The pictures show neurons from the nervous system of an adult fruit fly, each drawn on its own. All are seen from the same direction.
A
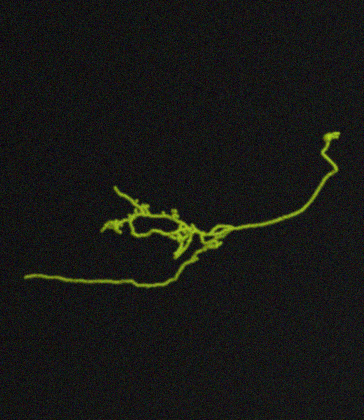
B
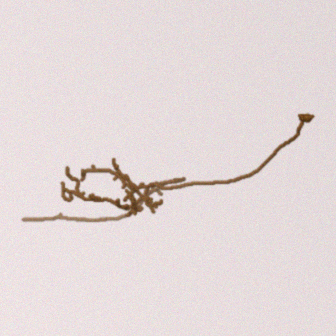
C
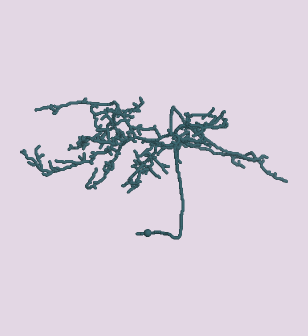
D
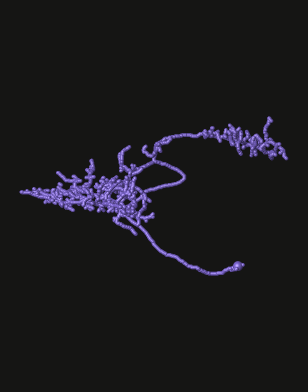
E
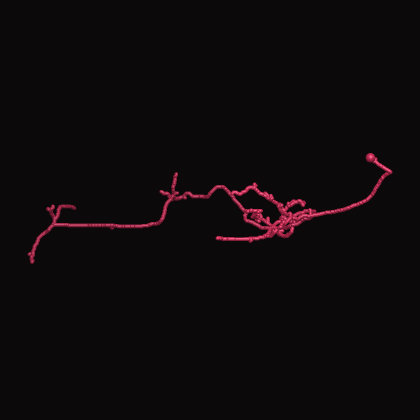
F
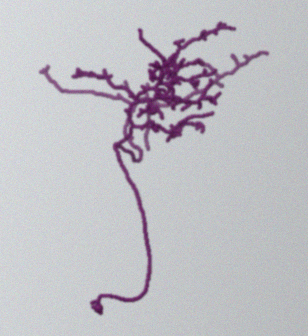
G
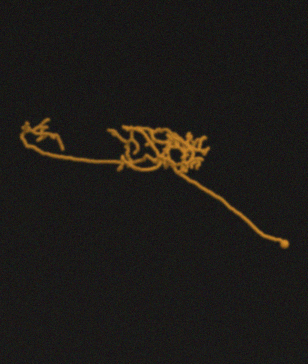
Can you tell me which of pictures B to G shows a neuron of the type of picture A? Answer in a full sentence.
The neuron in picture B is of the same cell type.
